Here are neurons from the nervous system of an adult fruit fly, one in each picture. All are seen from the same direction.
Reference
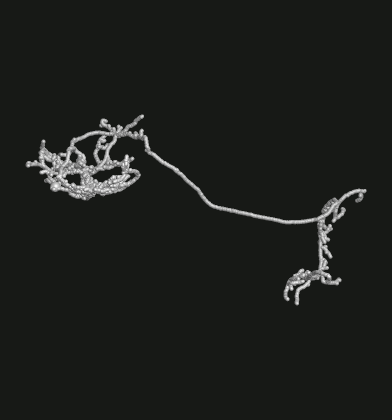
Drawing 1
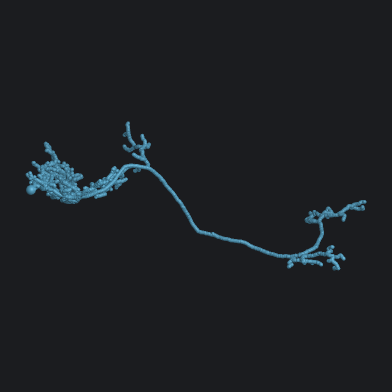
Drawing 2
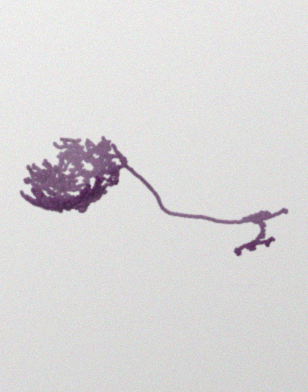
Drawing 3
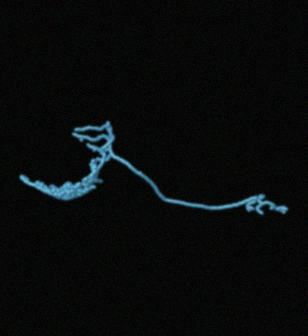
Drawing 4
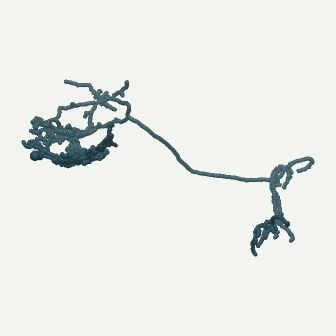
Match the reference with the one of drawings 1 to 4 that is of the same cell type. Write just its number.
4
